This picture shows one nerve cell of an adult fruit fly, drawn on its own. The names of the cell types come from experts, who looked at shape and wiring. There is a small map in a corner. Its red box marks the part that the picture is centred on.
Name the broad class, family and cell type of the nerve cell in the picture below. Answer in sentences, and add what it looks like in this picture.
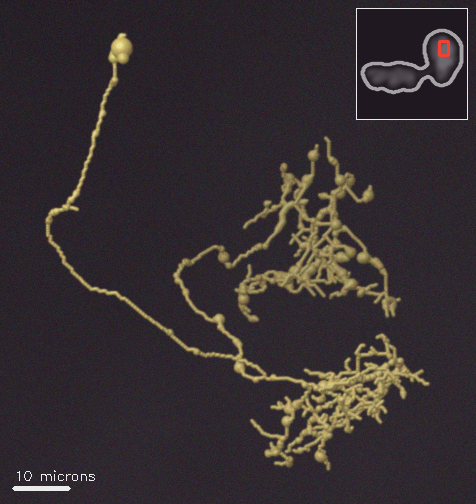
Its broad class is central-brain intrinsic neuron. Its family is called class CX. The cell type is hDeltaJ. Its cell body lies at the upper left of the picture. By the scale bar it is about 80 microns tall in this view. The picture shows dozens of branch ends.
